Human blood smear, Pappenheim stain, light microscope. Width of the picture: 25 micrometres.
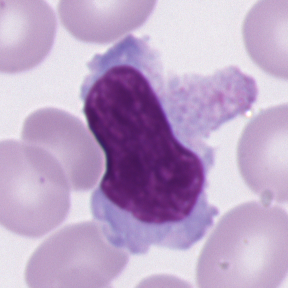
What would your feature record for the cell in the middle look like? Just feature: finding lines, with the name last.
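Outline: irregular; notice the ragged, frayed cytoplasmic margin
Nucleus: one unlobed mass, elongated and irregular in outline
Chromatin: dark purple, fairly dense throughout
Granules: fine and pinkish, most plentiful at upper right
Name: large granular lymphocyte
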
